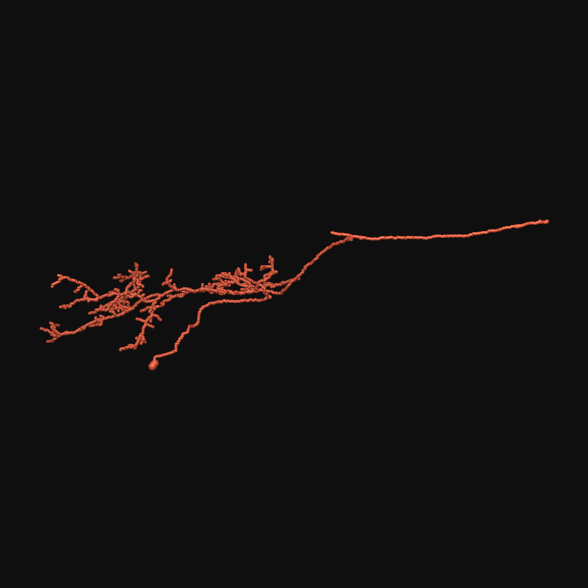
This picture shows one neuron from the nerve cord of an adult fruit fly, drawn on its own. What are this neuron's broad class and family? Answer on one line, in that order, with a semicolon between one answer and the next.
nerve-cord intrinsic neuron; hemilineage 10B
